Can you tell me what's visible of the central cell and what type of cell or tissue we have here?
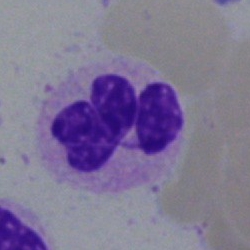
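Round, smooth cell outline. Nucleus split into separate lobes, the right-hand lobe joined to the rest by a thin strand. Chromatin dense and dark purple; cytoplasm pale pinkish-lilac. This is a segmented neutrophil.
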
